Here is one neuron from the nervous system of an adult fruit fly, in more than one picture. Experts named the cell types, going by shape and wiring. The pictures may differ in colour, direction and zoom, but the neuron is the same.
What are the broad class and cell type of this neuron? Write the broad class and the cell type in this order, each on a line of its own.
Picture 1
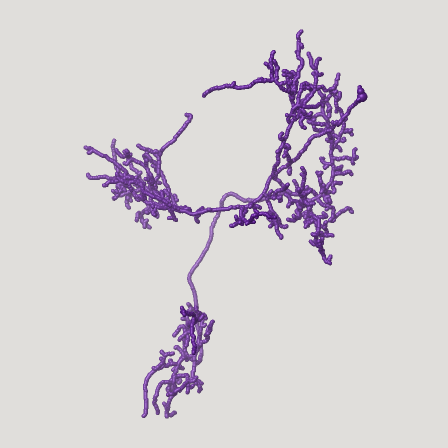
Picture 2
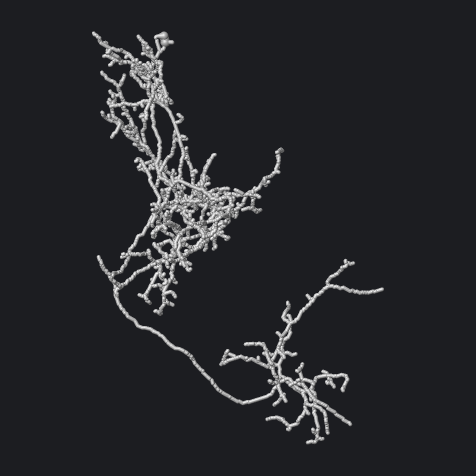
central-brain intrinsic neuron
VES078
